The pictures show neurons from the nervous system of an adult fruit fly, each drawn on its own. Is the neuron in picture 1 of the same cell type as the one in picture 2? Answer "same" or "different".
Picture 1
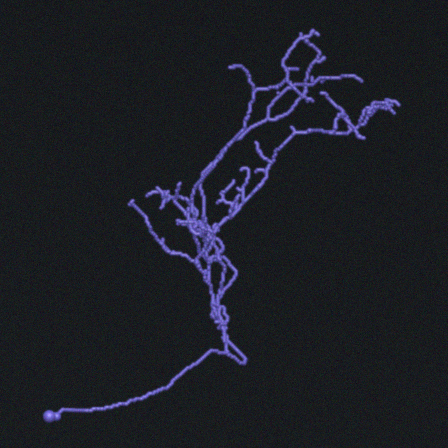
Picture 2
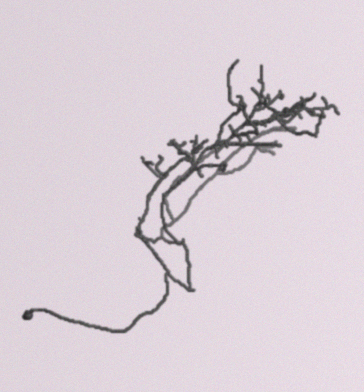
different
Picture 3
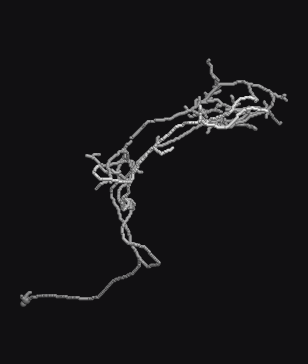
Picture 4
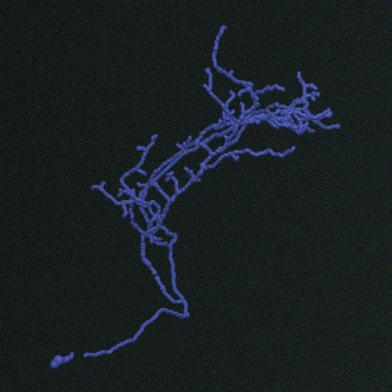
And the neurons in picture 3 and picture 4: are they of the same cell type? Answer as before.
different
